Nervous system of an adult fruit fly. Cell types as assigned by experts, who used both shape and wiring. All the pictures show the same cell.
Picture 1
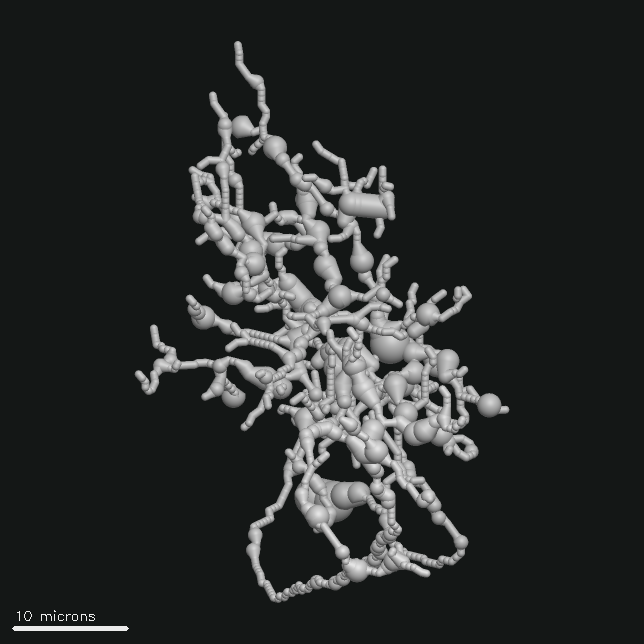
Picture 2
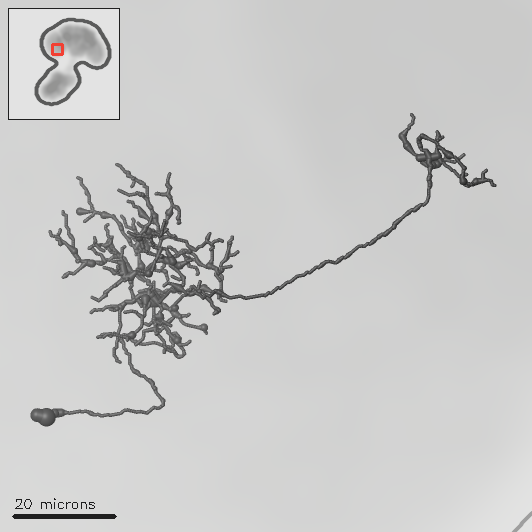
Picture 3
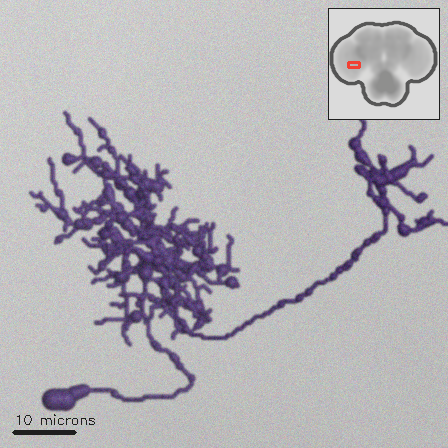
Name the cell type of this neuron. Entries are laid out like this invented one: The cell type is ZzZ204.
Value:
The cell type is Tlp12.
